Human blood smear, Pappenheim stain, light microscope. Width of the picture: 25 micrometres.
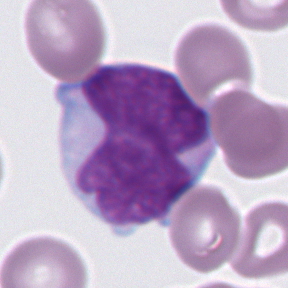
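Atypical promyelocyte: the central nucleated cell in a stained peripheral blood smear. Its nucleus fills most of the cell and has an irregular outline marked by deep notches and folds. The cytoplasm is pale grey-blue. Small blunt bulges project from the lower edge of the cell.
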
